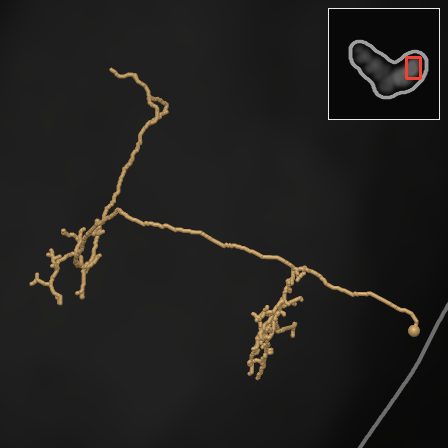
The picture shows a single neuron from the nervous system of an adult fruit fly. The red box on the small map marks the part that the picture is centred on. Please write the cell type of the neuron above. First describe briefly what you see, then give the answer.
The cell body can be seen at the lower right of the picture. In this view it is about as wide as it is tall. Its broad class is visual projection neuron. The cell type is MeTu4f.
